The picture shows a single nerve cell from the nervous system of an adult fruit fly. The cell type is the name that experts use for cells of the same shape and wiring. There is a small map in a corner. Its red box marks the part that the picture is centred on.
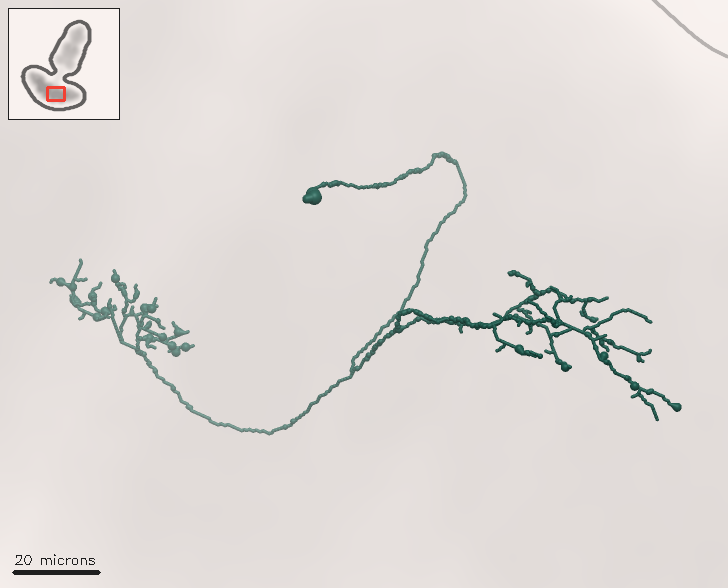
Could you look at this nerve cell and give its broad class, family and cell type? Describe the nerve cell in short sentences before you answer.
It is in the brain and does not reach the nerve cord. By the scale bar it is about 150 microns wide in this view. The picture shows dozens of branch ends. Its broad class is central-brain intrinsic neuron. Its family is hemilineage SIPp1. Its cell type is FB9A.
